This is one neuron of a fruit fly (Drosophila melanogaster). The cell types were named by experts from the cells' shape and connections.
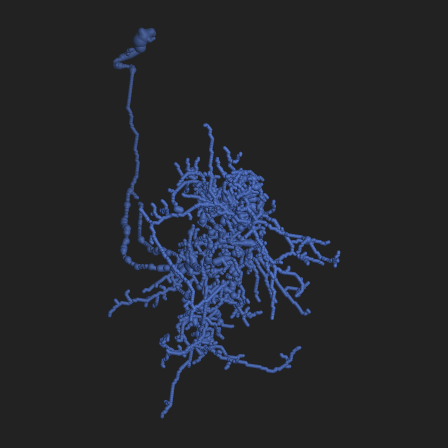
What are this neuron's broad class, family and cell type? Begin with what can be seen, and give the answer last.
The picture shows dozens of branch ends. As drawn here it is taller than it is wide. This is a central-brain intrinsic neuron. The family is hemilineage VLPd&p1_dorsal. Its cell type is PVLP004.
